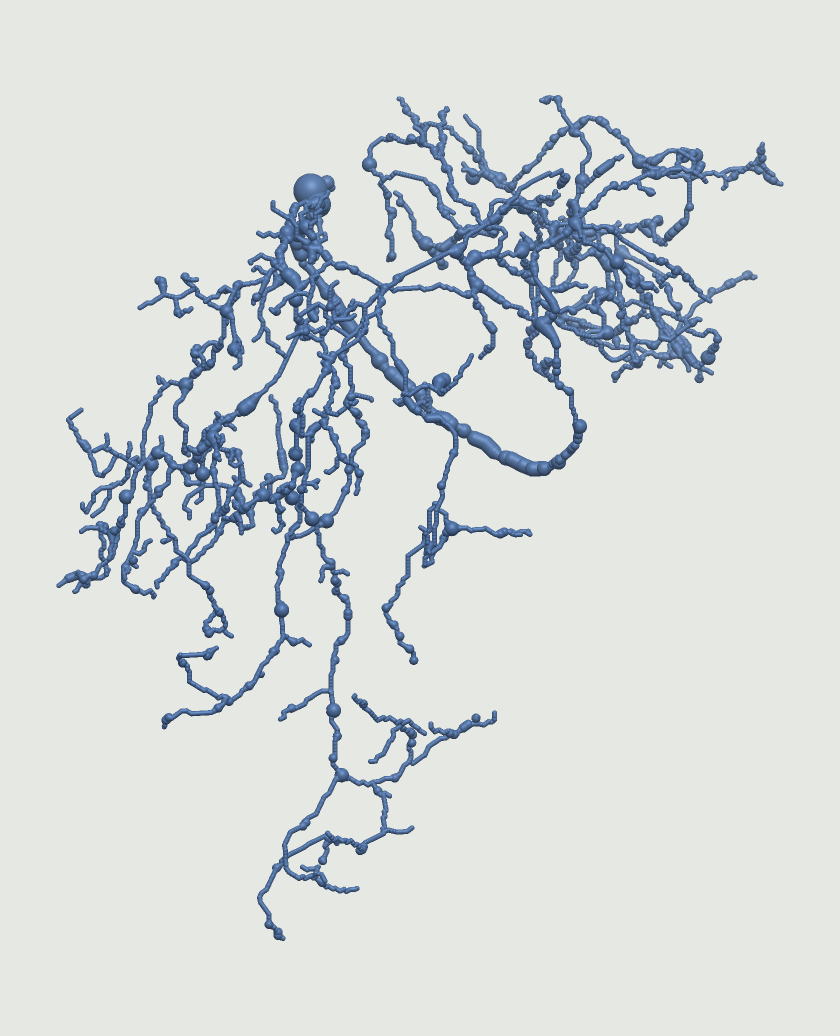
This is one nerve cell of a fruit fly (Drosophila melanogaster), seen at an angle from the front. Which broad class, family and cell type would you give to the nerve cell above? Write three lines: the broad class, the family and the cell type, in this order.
nerve-cord intrinsic neuron
hemilineage 13B
INXXX290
